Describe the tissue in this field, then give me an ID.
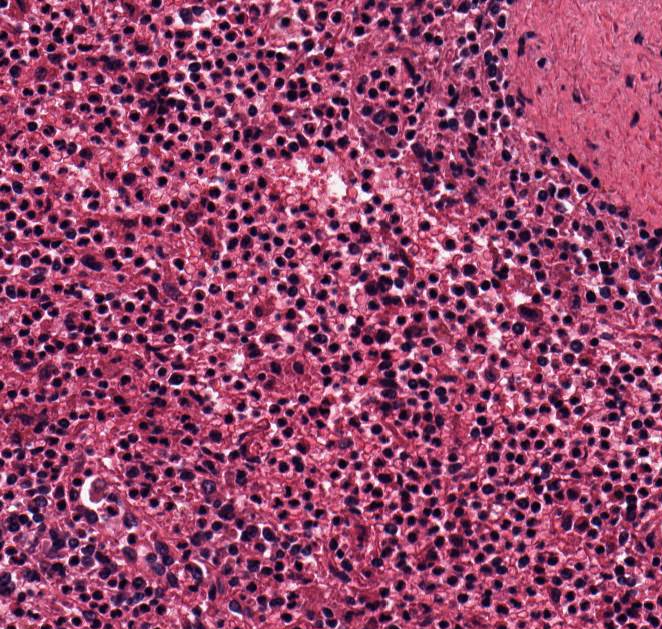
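Nearly the whole field is a diffuse sheet of closely packed small round cells. Most have a small, round, darkly stained nucleus, often off-centre; many show a modest pink cytoplasmic rim. Scattered among them are a few larger cells with paler, oval nuclei. This is spleen.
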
